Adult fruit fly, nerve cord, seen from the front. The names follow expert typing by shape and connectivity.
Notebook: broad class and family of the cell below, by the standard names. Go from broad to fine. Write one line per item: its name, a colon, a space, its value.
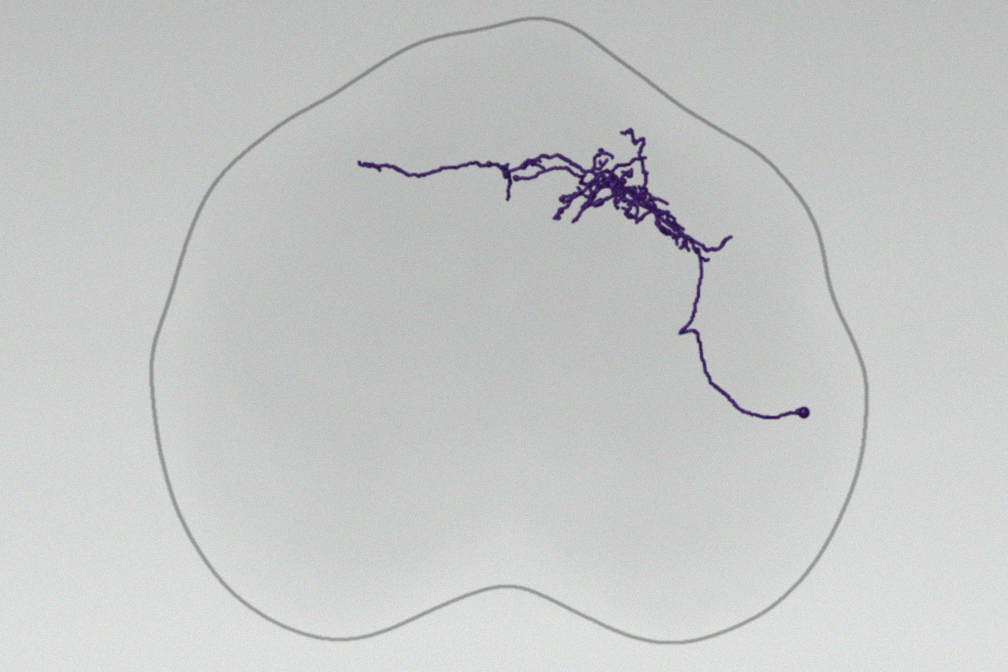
broad class: nerve-cord intrinsic neuron
family: hemilineage 03B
